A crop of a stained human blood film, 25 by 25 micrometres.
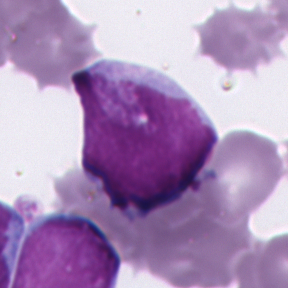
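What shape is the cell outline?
Angular, with fairly straight sides meeting at corners.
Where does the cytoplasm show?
Only as a narrow band along the upper edge of the cell.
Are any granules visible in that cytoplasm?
No, none are visible.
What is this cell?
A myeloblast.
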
